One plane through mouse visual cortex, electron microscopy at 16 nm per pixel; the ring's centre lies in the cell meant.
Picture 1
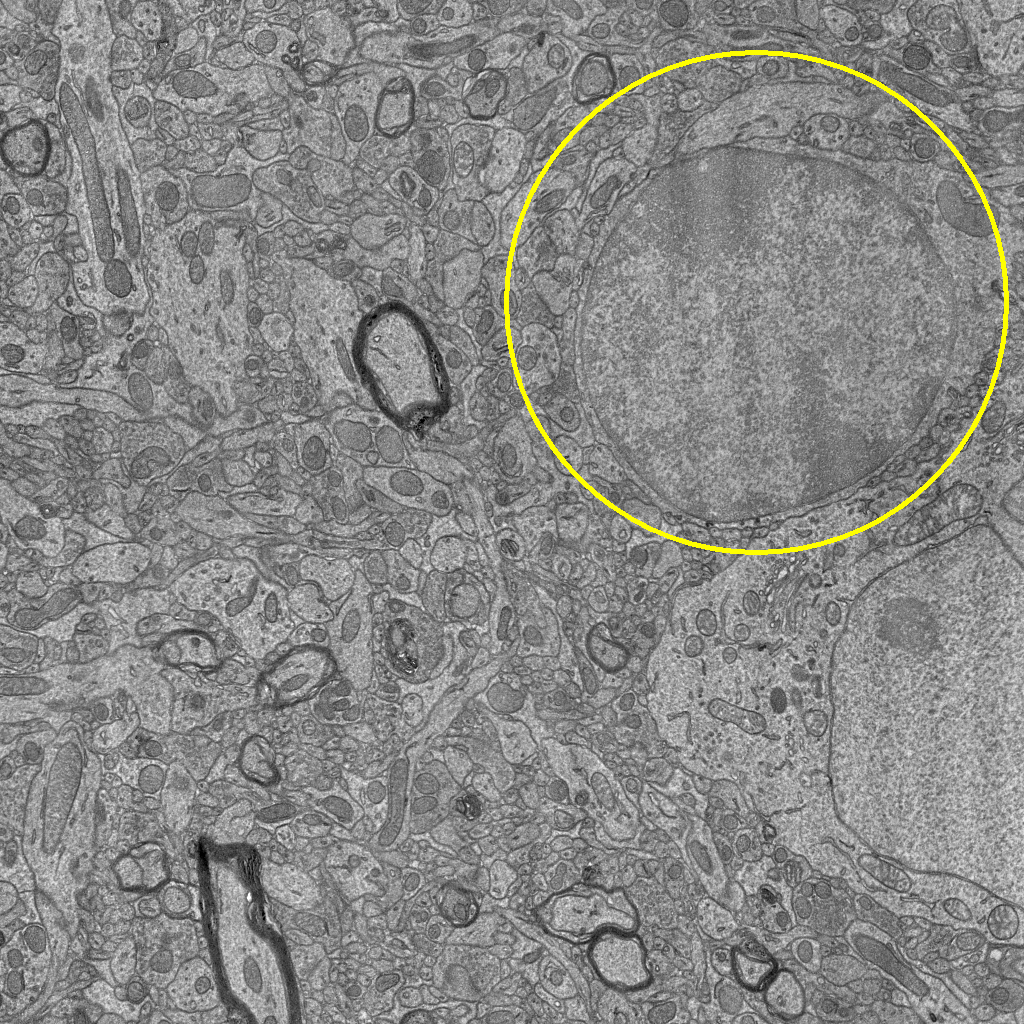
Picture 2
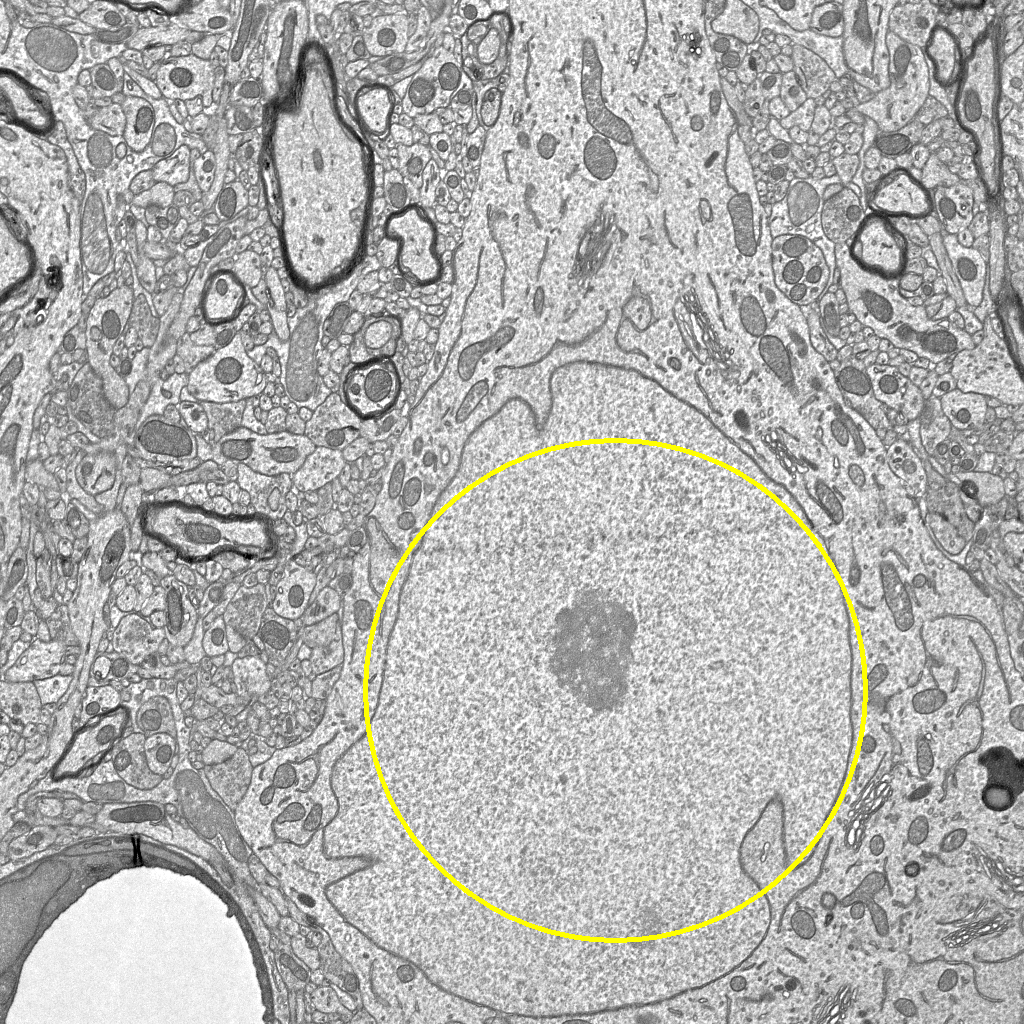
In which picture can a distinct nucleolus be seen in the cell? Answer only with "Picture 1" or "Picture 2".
Picture 2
